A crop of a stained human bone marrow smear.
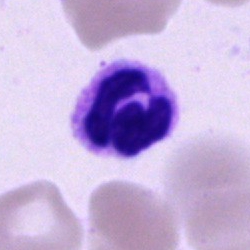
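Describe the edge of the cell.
Roughly round, with a slightly uneven edge.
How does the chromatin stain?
It is dense and stains very dark purple.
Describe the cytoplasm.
A narrow rim of pale lilac surrounds the nucleus, widest on the left.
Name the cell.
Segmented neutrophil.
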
